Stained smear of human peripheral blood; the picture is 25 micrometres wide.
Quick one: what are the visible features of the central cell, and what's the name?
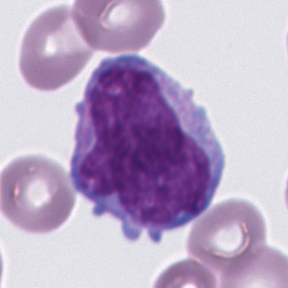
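The cell's outline is irregular rather than smoothly round, with small blunt blebs jutting from its lower edge. It comes to about 16 by 13 micrometres. The nucleus, about 15 by 11 micrometres, has an irregular, folded outline and fills about 70% of the cell's area. The rim of cytoplasm is widest on the right side. The cell is an atypical promyelocyte.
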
